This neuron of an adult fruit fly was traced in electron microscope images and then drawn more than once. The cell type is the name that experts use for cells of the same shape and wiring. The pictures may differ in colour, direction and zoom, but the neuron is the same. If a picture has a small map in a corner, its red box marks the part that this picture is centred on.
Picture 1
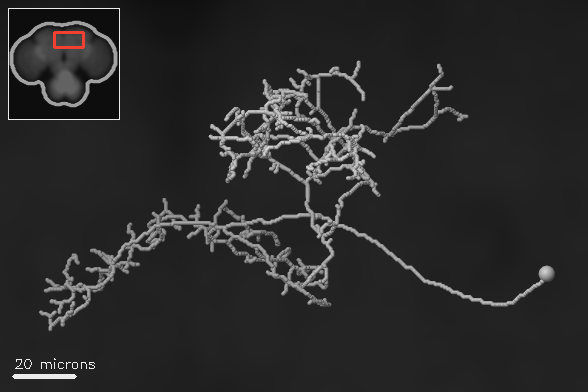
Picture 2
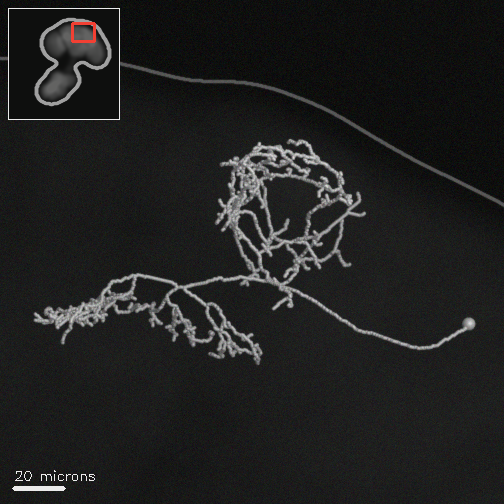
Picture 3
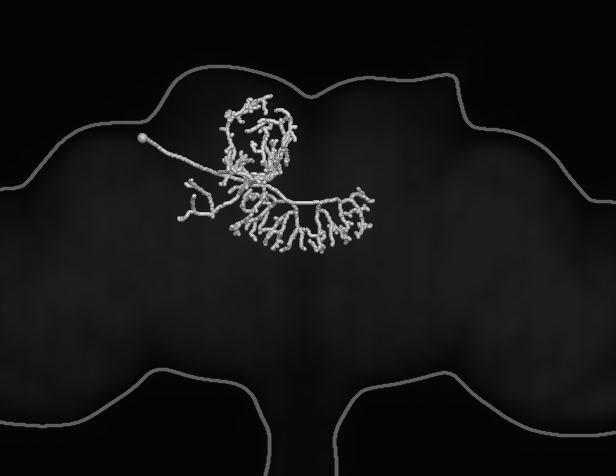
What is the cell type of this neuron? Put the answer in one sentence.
The cell type is FB5F.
